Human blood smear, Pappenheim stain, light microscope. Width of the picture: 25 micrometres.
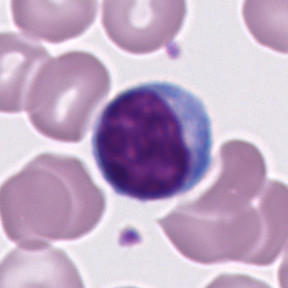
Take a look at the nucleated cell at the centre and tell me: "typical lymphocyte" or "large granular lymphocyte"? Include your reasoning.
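I'd call this a typical lymphocyte. The nucleus is round, with no indentation, and measures about 10 by 8 micrometres; its chromatin looks dense and coarsely clumped.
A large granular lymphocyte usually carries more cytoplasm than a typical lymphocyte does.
In this cell the nucleus takes up about 70% of the cell's area, leaving the cytoplasm as a crescent that is widest on the right side. That cytoplasm is paler next to the nucleus than at its outer edge.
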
